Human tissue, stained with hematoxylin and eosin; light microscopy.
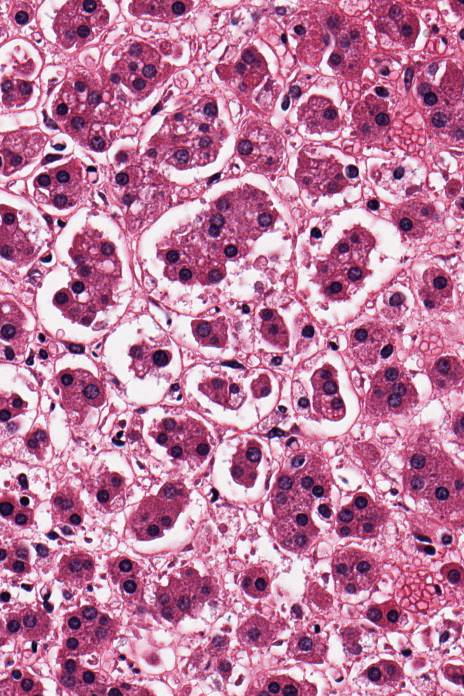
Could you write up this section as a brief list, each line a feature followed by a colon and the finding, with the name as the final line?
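Cells: large, polygonal
Cytoplasm: abundant, granular, pink
Large-cell nuclei: round, central, nucleolus visible
Right edge: a few cells with pale, finely netted, foamy cytoplasm
Between clusters: thin pink strands holding small dark flattened nuclei
Name: adrenal gland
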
